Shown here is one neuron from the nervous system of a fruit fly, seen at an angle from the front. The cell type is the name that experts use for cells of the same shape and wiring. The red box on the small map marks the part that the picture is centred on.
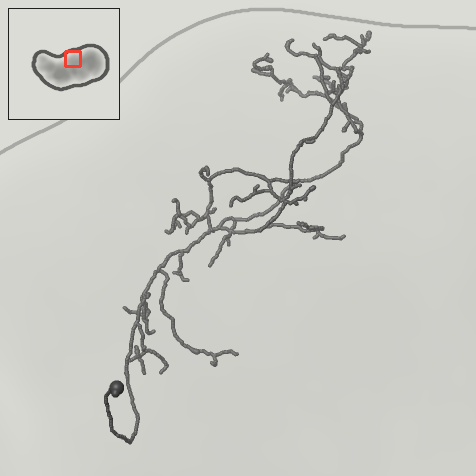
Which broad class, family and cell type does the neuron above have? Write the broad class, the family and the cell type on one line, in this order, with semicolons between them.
central-brain intrinsic neuron; hemilineage LHa1; SLP115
